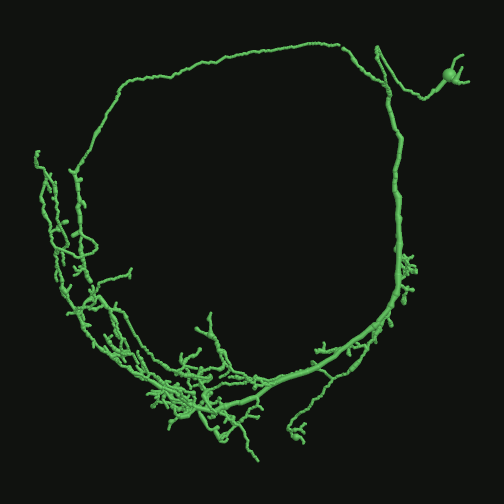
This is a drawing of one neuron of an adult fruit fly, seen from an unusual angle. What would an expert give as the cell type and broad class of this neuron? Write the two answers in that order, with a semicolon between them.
WED181; central-brain intrinsic neuron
